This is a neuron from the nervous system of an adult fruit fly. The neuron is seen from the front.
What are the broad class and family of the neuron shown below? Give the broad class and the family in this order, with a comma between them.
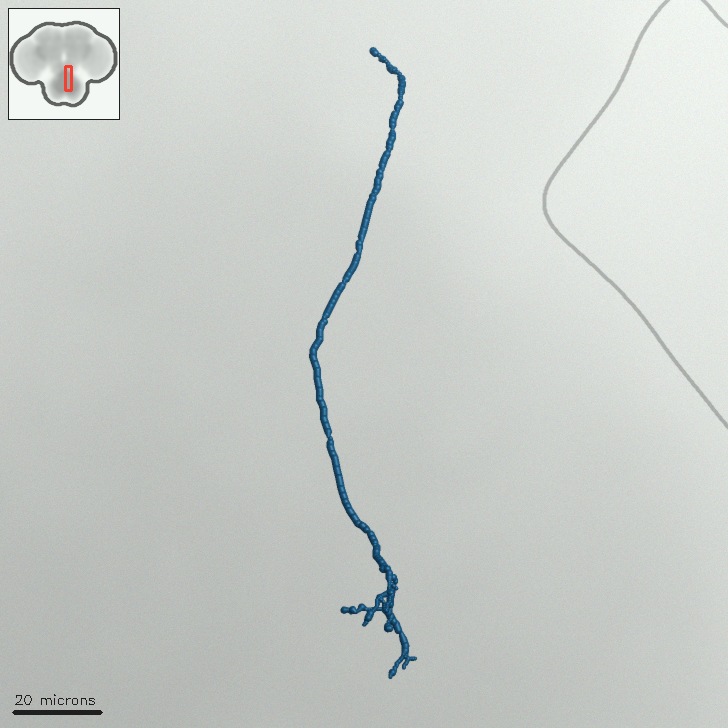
sensory neuron entering the nerve cord, class mechanosensory proprioceptive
